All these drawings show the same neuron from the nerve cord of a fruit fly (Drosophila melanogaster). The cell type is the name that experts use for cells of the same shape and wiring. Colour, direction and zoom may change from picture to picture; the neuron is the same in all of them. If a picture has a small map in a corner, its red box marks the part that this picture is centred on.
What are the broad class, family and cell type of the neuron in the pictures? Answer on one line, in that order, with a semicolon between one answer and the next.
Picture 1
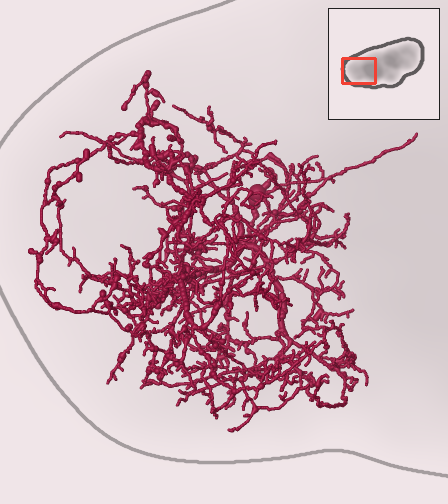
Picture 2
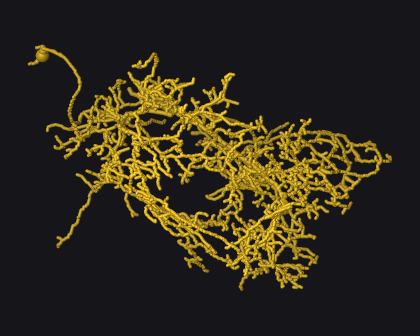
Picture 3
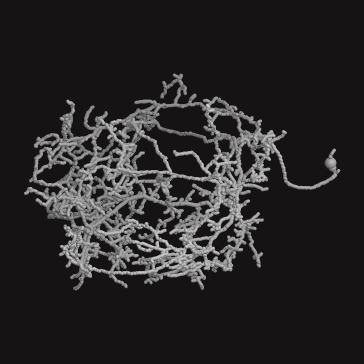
nerve-cord intrinsic neuron; hemilineage 03A; IN03A014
